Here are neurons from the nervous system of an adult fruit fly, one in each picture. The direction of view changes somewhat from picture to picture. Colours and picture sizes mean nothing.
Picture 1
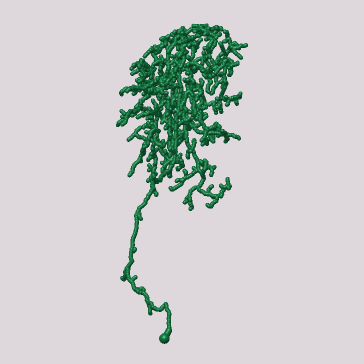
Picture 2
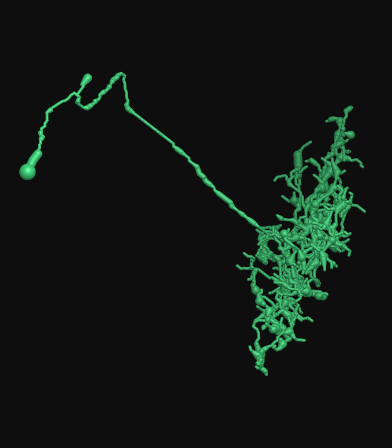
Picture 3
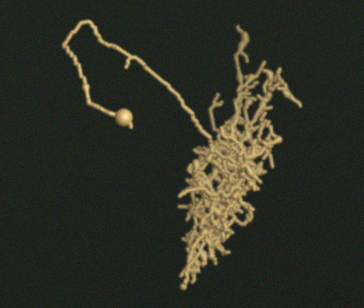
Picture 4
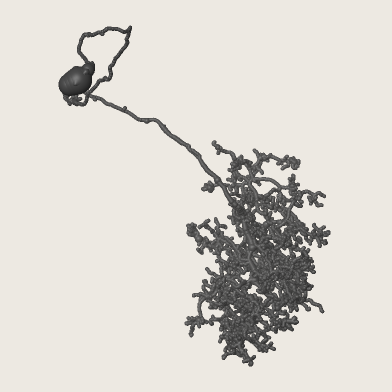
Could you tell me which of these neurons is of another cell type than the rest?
1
